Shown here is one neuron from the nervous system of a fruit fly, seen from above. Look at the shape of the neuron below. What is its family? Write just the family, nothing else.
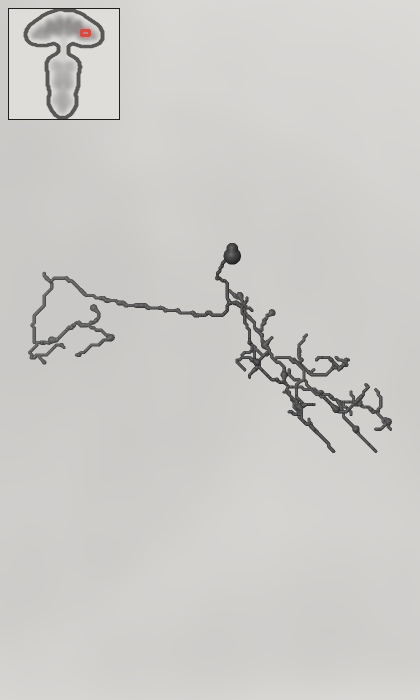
MeLo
